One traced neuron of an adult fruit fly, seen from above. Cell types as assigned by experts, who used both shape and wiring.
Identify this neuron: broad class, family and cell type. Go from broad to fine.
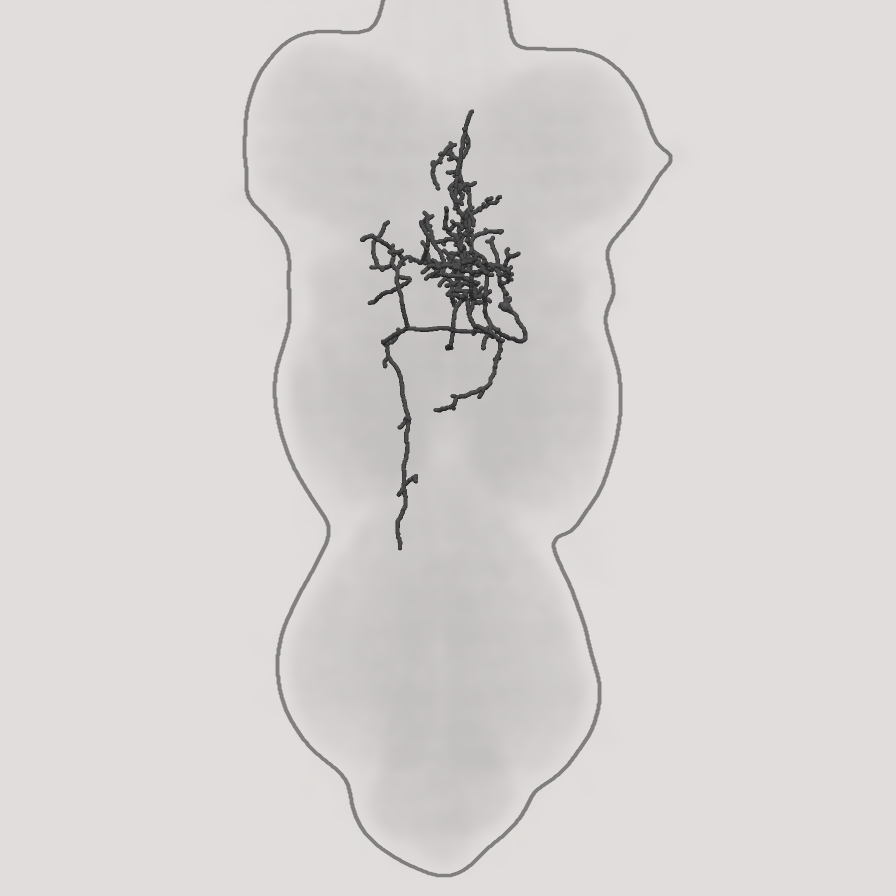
nerve-cord intrinsic neuron; hemilineage 07B; IN07B054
